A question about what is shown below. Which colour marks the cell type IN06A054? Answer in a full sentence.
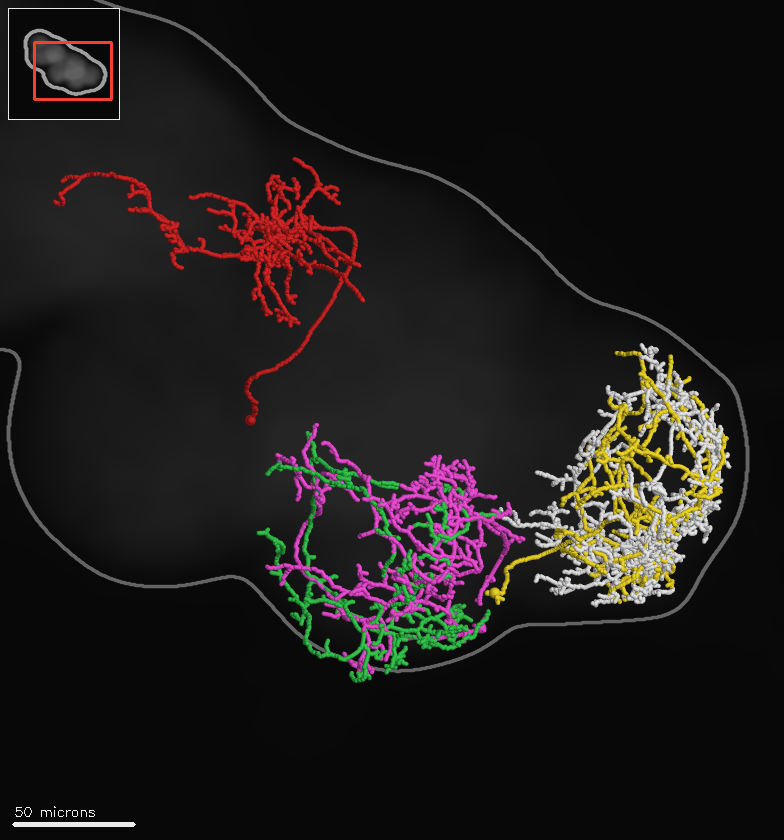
The colour is red.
